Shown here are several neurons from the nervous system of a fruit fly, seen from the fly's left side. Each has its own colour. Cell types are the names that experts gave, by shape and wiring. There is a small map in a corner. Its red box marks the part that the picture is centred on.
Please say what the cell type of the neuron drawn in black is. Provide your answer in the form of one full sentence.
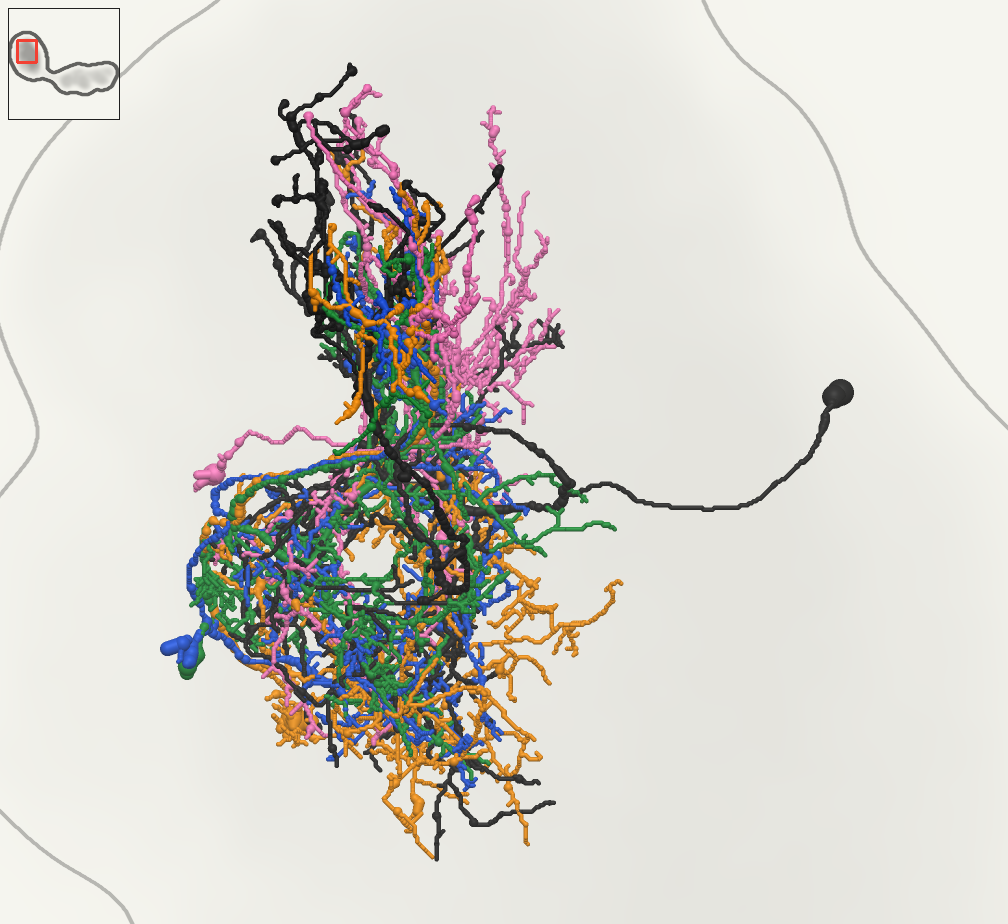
By type, the neuron is AVLP724m.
